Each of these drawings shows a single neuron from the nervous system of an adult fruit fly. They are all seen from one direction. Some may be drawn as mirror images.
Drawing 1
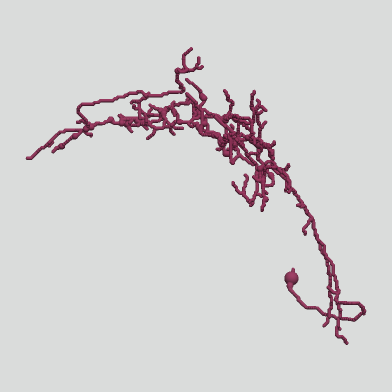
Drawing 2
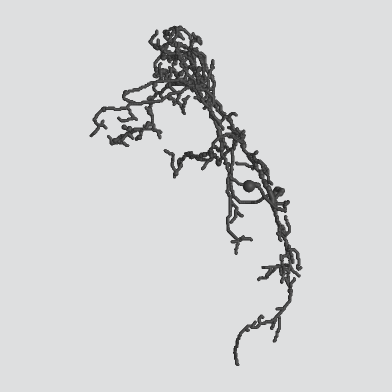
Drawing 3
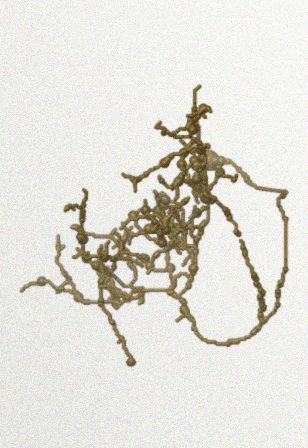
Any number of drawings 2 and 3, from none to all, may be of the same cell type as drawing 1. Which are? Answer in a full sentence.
None of them is of the same cell type.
